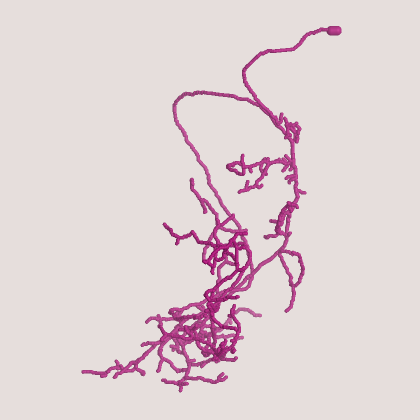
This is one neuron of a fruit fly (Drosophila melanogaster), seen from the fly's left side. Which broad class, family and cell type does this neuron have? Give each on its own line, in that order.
central-brain intrinsic neuron
hemilineage PSp2
CB4038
